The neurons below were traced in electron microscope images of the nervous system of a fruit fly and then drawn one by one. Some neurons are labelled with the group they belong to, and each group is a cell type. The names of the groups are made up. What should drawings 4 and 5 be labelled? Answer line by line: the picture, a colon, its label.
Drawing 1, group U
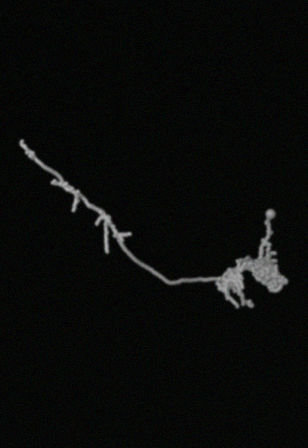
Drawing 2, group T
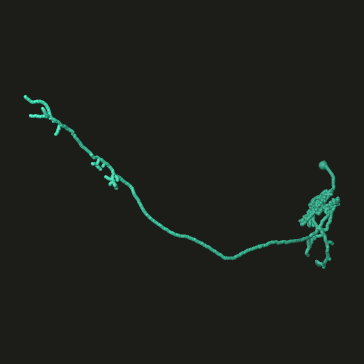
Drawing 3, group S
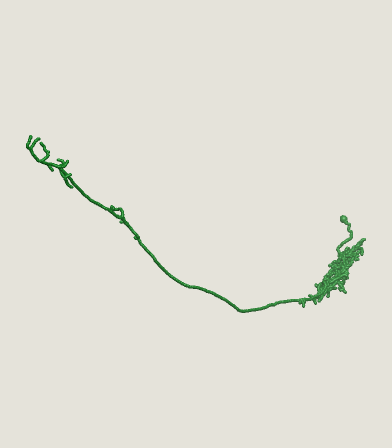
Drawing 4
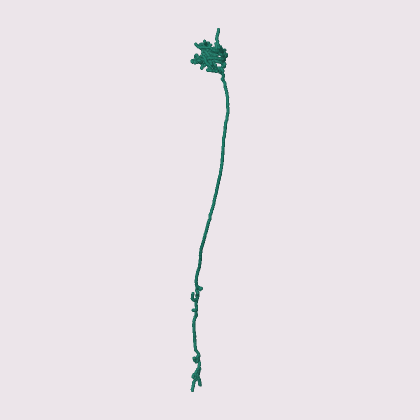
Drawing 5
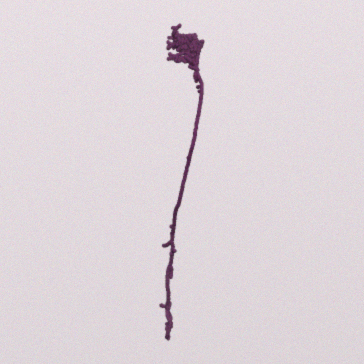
4: group T
5: group S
